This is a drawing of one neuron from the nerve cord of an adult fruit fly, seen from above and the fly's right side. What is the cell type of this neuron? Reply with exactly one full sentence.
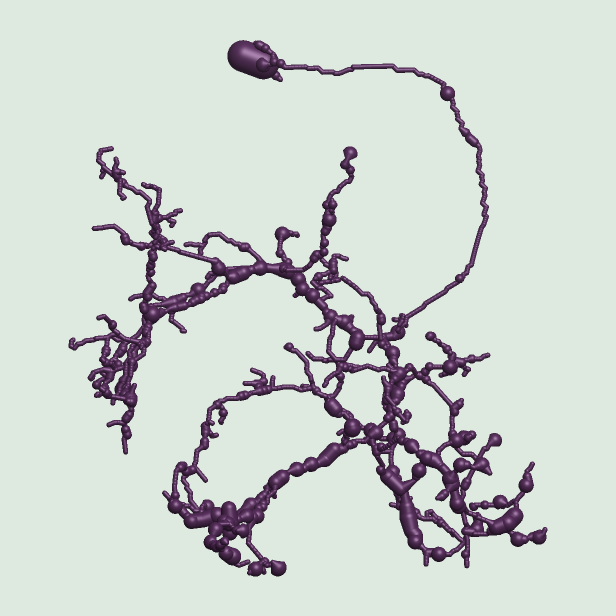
The cell type IN13B065 includes this neuron.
